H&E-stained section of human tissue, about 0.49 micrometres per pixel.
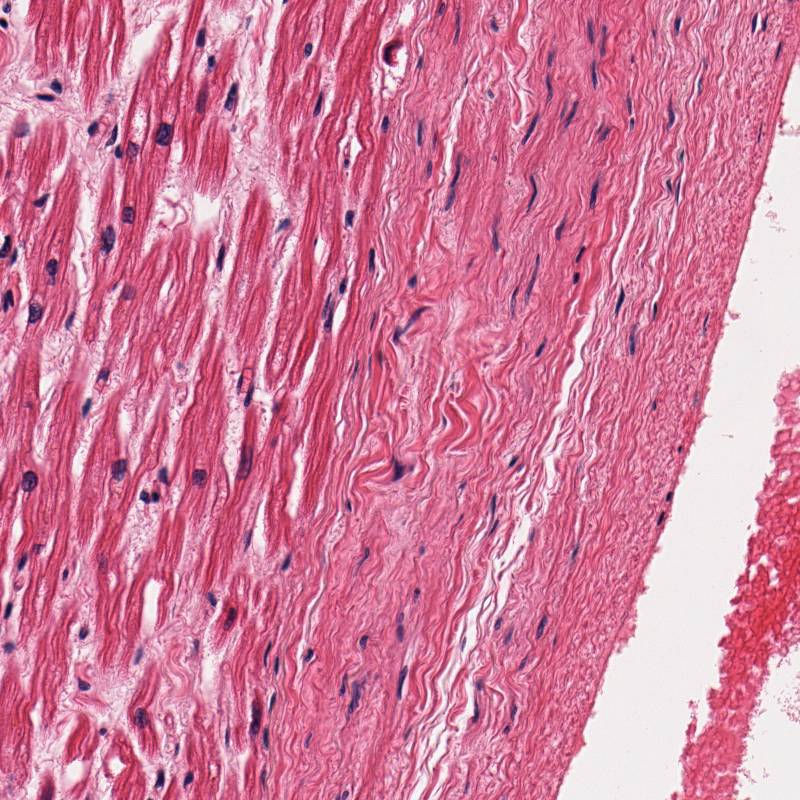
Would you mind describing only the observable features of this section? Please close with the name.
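Start with the left part of the field, filled with striated muscle fibres whose oval nuclei lie centrally within them. Between these fibres and the free surface on the right runs a band of dense fibrous tissue, built of wavy pink collagen bundles with scattered elongated, dark, spindle-shaped nuclei. Notice that there are no fat cells anywhere. This is the atrial appendage of the heart.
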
